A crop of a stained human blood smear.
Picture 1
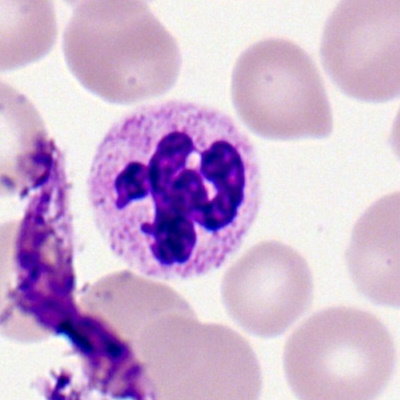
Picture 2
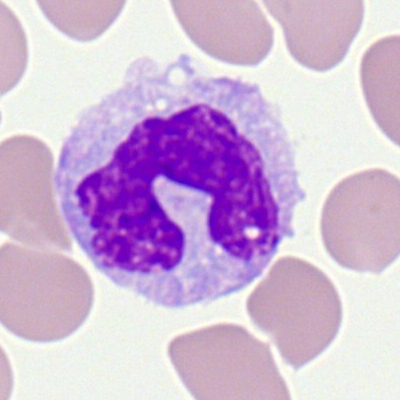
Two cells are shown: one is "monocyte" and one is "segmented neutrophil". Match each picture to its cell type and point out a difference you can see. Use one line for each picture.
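In picture 1 we see a segmented neutrophil: No vacuoles are seen in the cytoplasm.
In picture 2 we see a monocyte: A few small clear vacuoles lie in the cytoplasm near the top of the cell.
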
